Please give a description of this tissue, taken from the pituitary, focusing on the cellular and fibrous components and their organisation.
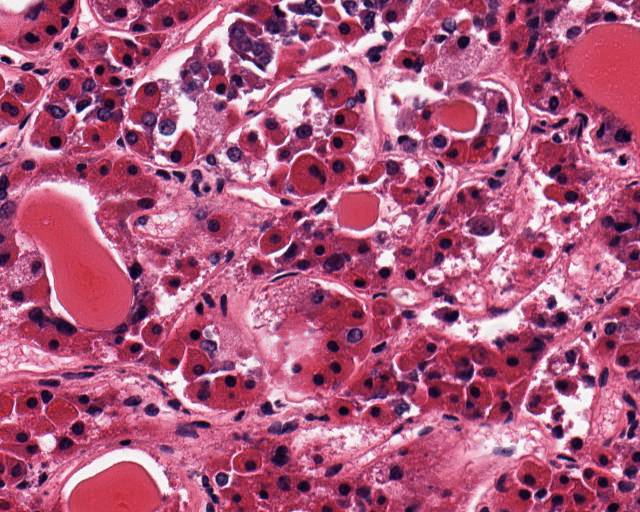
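Nests and cords of cells, separated throughout by thin delicate septa. Most cells large, polygonal, with abundant granular eosinophilic cytoplasm; borders between neighbours distinct. Some cells, centre and right of field, with pale, foamy vacuolated cytoplasm.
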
